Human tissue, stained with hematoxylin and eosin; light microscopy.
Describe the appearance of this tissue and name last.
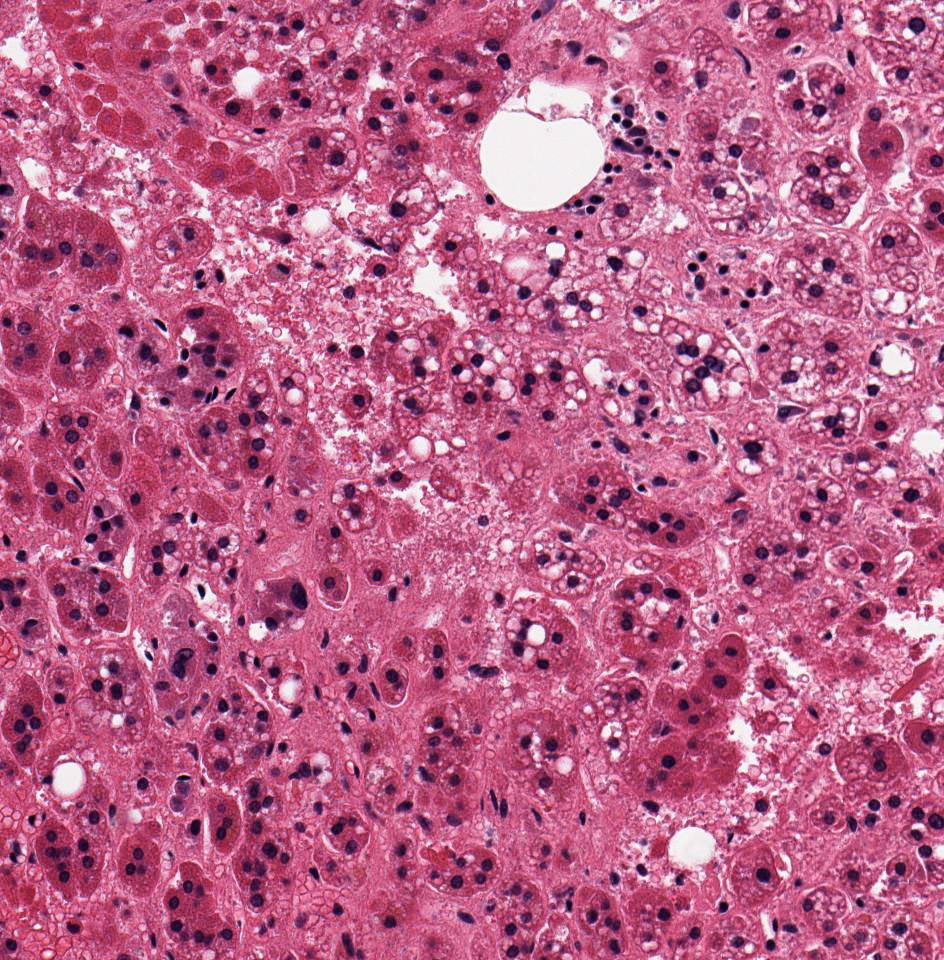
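Look first at the large cells: many have abundant pink cytoplasm full of small clear vacuoles, clearest upper right and centre. A few large round empty vacuoles lie scattered, the largest upper centre. Small elongated dark nuclei sit in thin strands between clusters. The tissue is adrenal gland.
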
